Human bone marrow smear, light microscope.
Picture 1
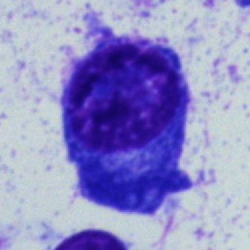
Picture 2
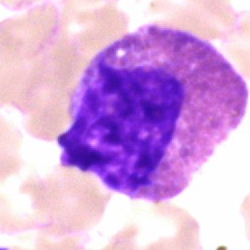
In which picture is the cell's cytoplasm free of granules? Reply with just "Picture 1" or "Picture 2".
Picture 1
